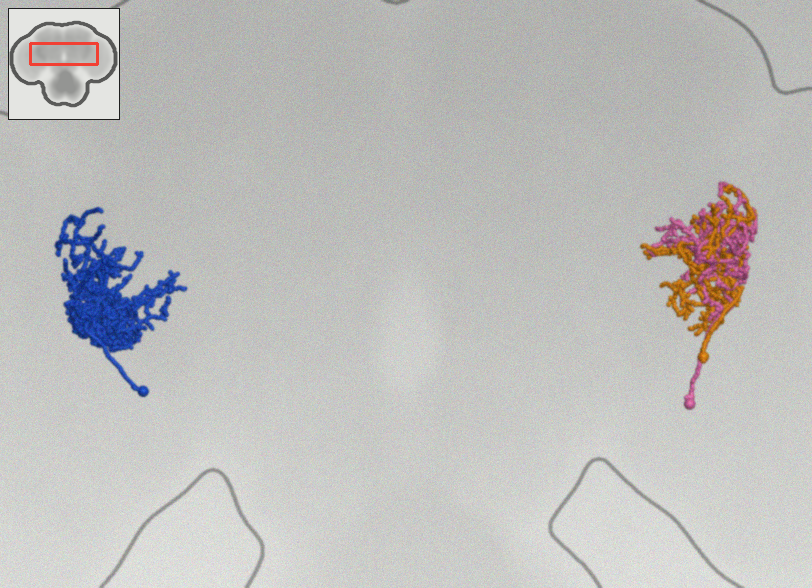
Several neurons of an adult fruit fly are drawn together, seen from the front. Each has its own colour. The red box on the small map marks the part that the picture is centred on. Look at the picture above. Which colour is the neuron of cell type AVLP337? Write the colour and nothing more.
pink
